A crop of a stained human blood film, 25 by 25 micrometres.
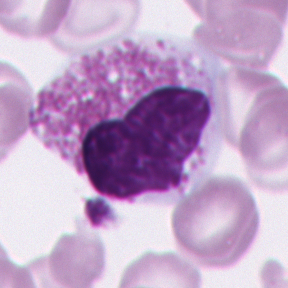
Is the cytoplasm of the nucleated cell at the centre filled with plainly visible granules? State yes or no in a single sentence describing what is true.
Yes, within its cytoplasm there are many visible granules.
